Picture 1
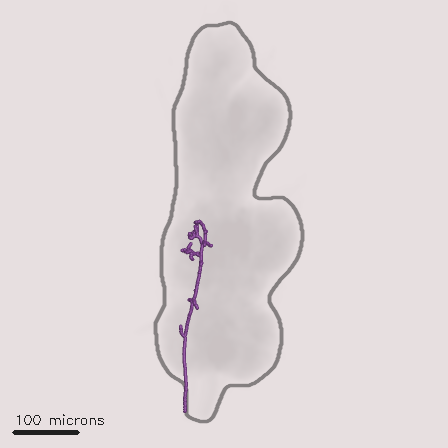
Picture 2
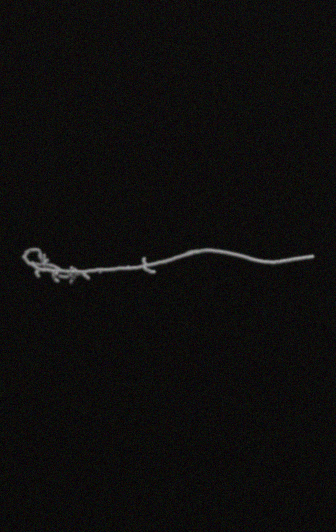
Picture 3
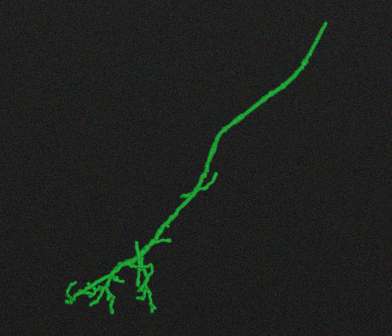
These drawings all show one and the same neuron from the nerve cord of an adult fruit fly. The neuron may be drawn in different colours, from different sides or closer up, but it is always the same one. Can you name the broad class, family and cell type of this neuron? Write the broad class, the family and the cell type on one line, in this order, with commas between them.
descending neuron, DNp, DNp28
